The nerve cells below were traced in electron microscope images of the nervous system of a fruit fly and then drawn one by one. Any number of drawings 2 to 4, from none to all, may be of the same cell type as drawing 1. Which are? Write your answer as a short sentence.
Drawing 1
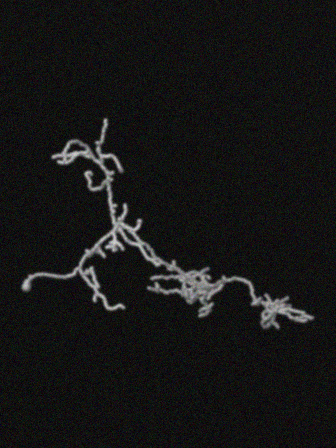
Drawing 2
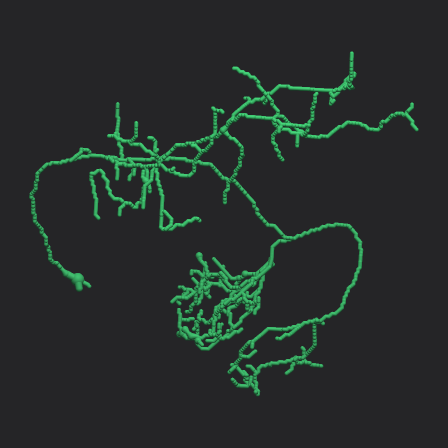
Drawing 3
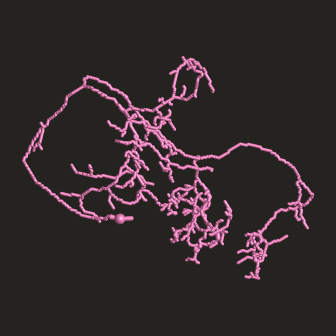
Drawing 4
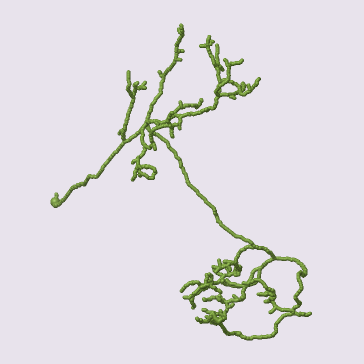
None of them is of the same cell type.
